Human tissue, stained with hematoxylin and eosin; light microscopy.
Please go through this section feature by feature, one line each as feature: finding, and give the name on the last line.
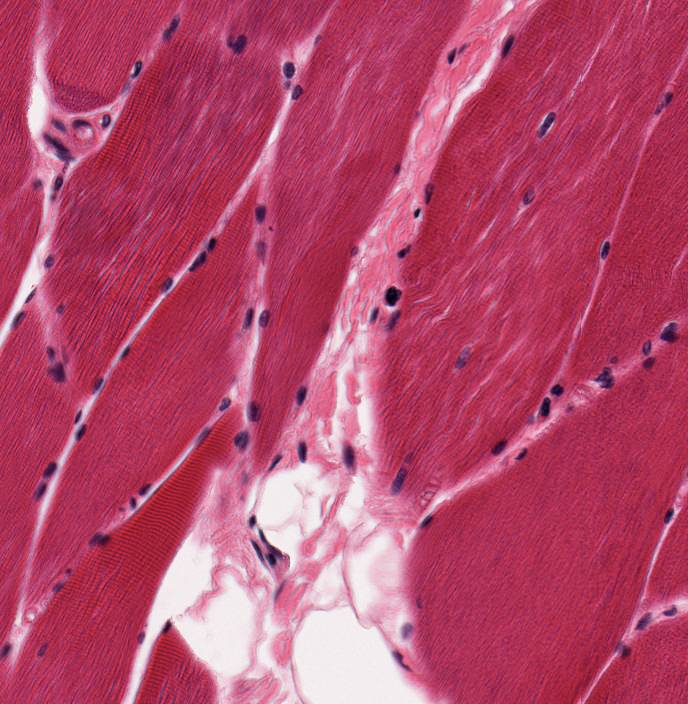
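Striations: fine, transverse, within fibres, clearest at lower left
Nuclear position: at fibre edges, just beneath borders, not central
Nuclear shape: dark, elongated, long axes parallel to fibres
Spaces: narrow white clefts between many fibres, consistent with processing shrinkage
Identity: skeletal muscle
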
